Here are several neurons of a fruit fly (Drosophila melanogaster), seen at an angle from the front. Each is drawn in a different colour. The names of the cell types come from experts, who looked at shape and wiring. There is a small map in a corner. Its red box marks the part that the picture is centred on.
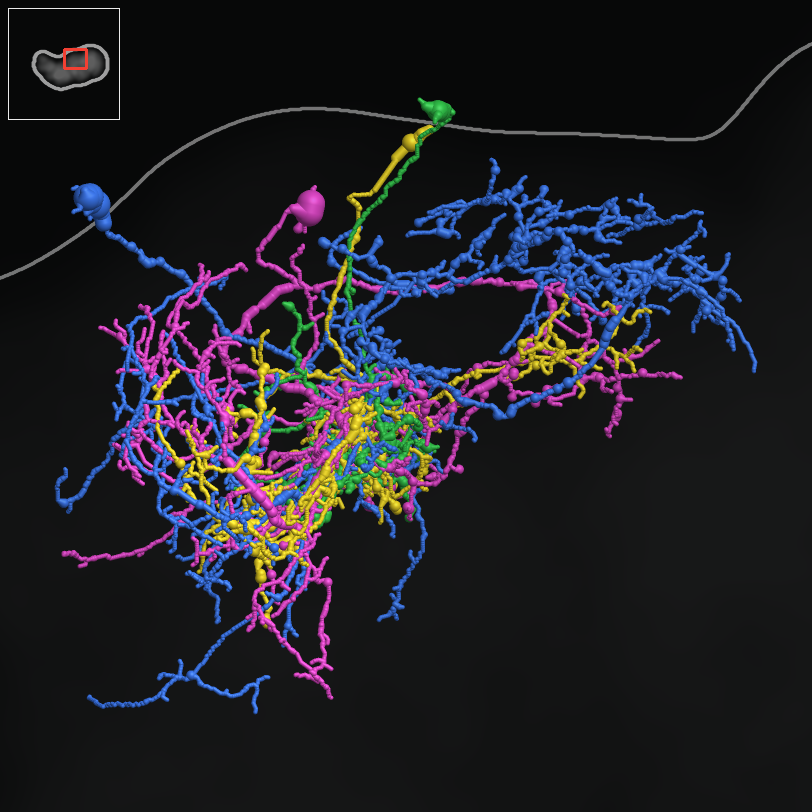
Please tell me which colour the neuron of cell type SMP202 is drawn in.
blue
